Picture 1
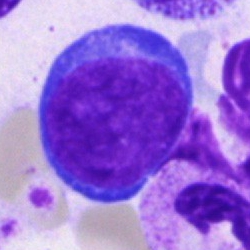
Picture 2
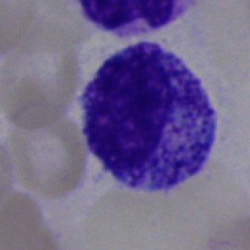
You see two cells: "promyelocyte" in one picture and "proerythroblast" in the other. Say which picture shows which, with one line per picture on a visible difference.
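In picture 1 we see a proerythroblast: No granules are seen in the cytoplasm.
In picture 2 we see a promyelocyte: The cytoplasm holds many coarse dark purple granules.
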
